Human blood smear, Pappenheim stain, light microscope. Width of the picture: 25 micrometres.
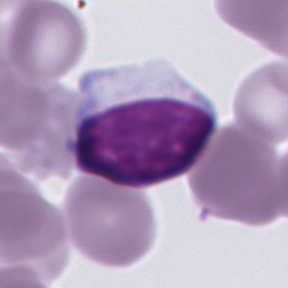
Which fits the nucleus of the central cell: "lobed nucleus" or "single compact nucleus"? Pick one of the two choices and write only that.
Single compact nucleus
